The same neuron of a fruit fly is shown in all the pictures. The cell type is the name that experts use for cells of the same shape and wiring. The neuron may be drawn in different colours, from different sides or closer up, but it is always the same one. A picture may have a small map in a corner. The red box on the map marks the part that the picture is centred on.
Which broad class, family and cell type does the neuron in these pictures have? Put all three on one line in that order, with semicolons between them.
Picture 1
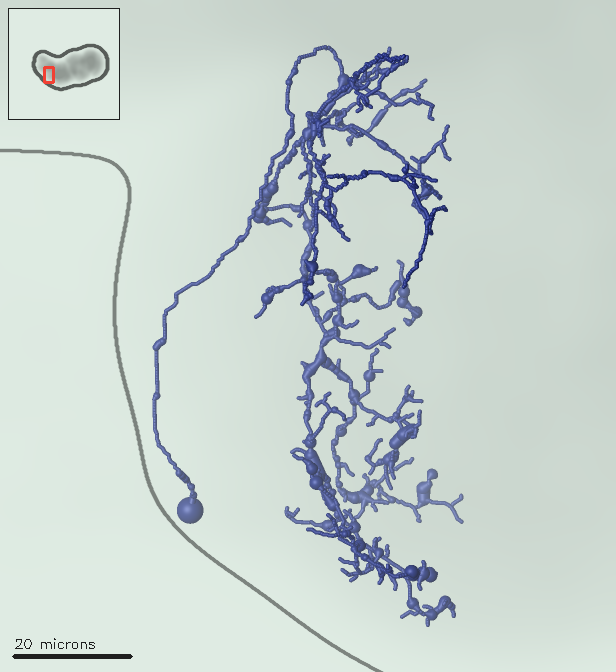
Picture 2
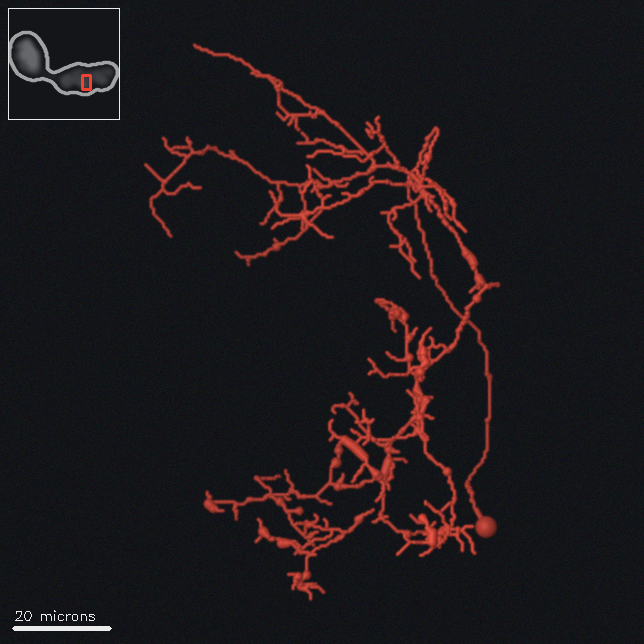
nerve-cord intrinsic neuron; hemilineage 19A; IN19A113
